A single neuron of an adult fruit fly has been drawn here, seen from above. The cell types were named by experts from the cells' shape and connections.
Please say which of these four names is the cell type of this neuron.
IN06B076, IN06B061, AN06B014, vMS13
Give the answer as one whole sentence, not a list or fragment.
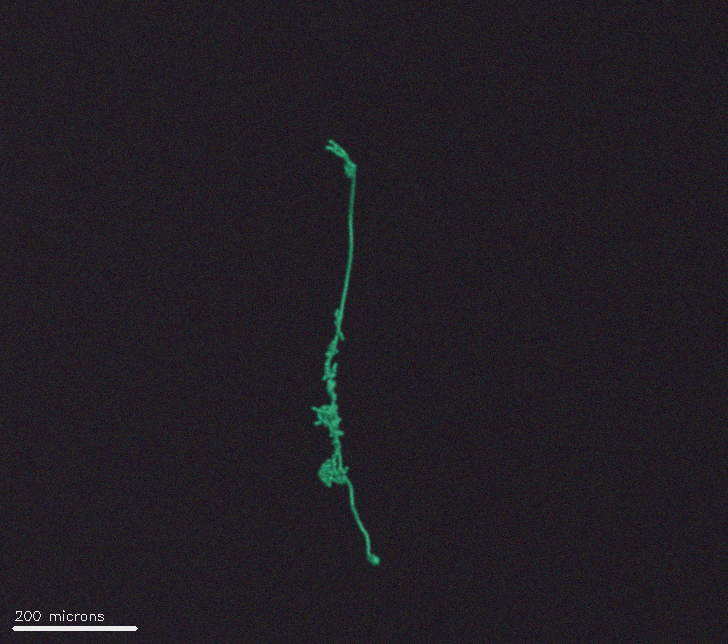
With respect to cell type, this neuron is AN06B014.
